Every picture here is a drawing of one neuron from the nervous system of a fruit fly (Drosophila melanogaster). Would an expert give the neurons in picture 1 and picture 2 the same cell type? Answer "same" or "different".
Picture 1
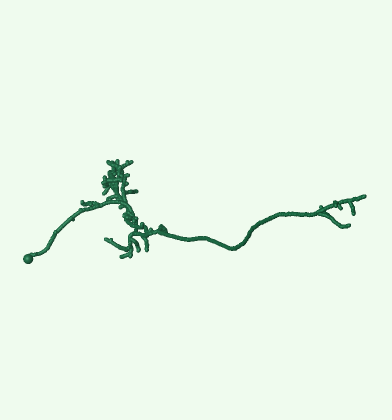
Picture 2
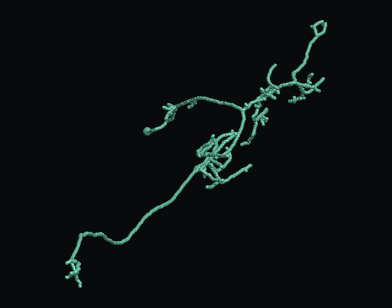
same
